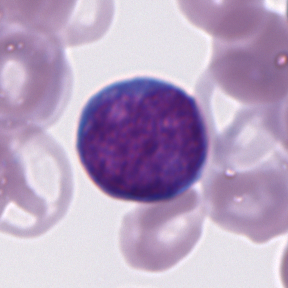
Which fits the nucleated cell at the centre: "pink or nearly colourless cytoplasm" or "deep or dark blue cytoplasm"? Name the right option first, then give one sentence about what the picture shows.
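Deep or dark blue cytoplasm. The thin rim of cytoplasm is deep blue.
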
